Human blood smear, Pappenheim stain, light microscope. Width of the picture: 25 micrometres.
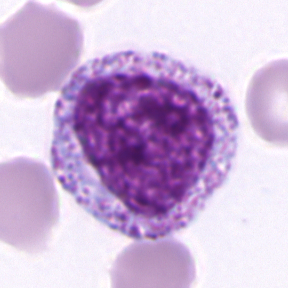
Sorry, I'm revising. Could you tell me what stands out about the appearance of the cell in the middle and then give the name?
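Roughly round in outline, the cell is mostly filled by a large nucleus in which no nucleoli are clearly visible. The widest band of cytoplasm lies on the lower-left side of the nucleus. The cell is a myelocyte.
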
